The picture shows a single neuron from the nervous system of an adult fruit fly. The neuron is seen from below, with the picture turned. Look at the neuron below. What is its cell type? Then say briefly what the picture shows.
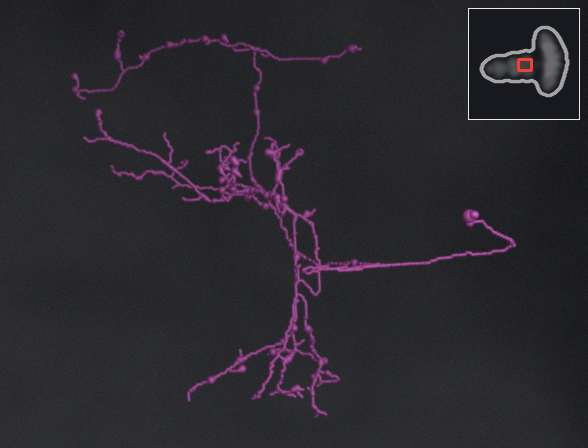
It is of cell type IN02A056_a. This is a nerve-cord intrinsic neuron. Its cell body lies on the right of the picture. The picture shows dozens of branch ends.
